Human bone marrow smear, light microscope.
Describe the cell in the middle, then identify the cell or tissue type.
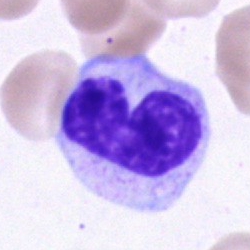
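Start with the outline: it is irregular, with blunt angular corners rather than a smooth round edge. The nucleus has a deep notch in its upper edge, so it looks kidney-like or heart-like. You won't find a distinct nucleolus in it. The cytoplasm holds fine, sparse pinkish-purple granules. This is a metamyelocyte.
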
